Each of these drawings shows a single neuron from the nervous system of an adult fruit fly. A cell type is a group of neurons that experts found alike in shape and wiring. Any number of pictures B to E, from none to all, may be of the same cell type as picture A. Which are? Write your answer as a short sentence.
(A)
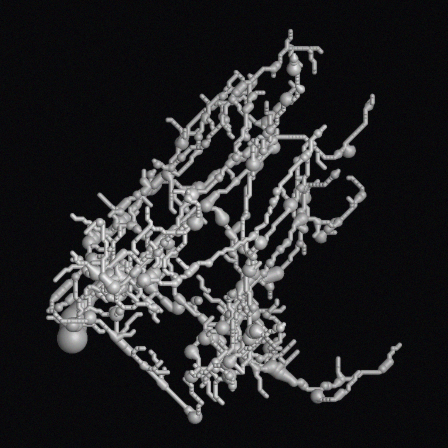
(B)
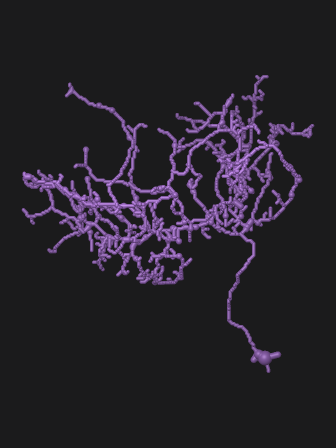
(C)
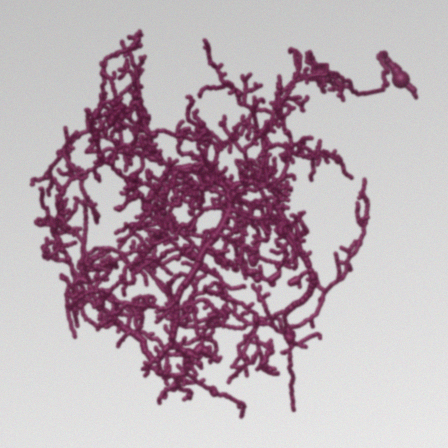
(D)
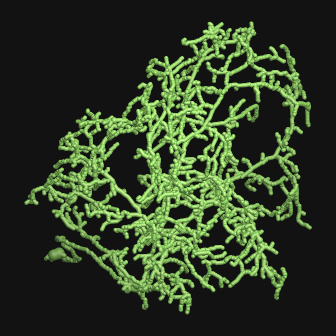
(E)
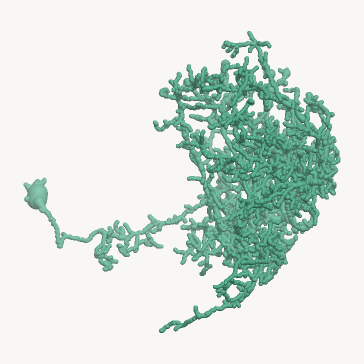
Picture B is of the same cell type.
